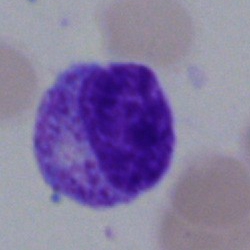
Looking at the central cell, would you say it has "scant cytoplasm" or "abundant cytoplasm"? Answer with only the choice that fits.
Abundant cytoplasm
